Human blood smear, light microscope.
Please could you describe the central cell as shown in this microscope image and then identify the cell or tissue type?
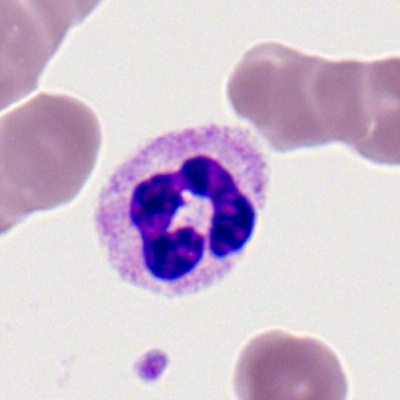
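Roughly round cell. Several nuclear lobes form a ring about a pale centre. Fine lilac granules fill the cytoplasm; no vacuoles. Segmented neutrophil.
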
